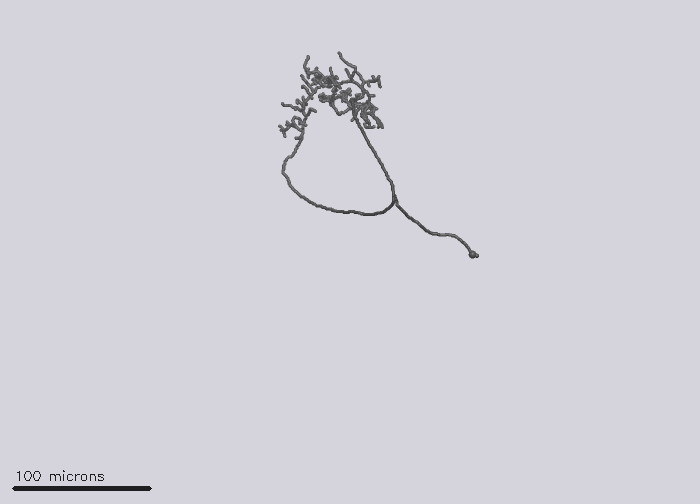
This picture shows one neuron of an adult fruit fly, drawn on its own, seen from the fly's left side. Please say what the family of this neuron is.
hemilineage VLPl&p1_posterior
